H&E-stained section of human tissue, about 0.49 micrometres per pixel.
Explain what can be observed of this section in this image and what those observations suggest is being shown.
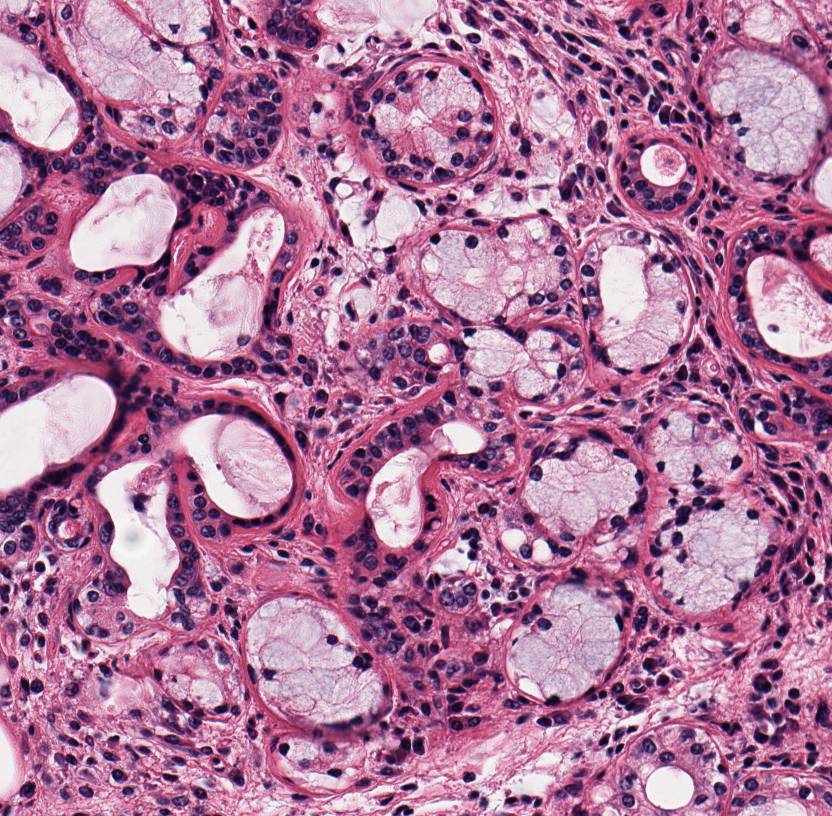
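In the centre and right, most glandular units have cells with pale, finely bubbly, grey-blue cytoplasm. Their nuclei are small, dark and pressed flat against each unit's outer edge. On the left, several widened spaces contain a pale, smooth, pinkish-white secretion. Pink fibrous tissue between the units holds many scattered small round dark nuclei. Identification: minor salivary gland.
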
